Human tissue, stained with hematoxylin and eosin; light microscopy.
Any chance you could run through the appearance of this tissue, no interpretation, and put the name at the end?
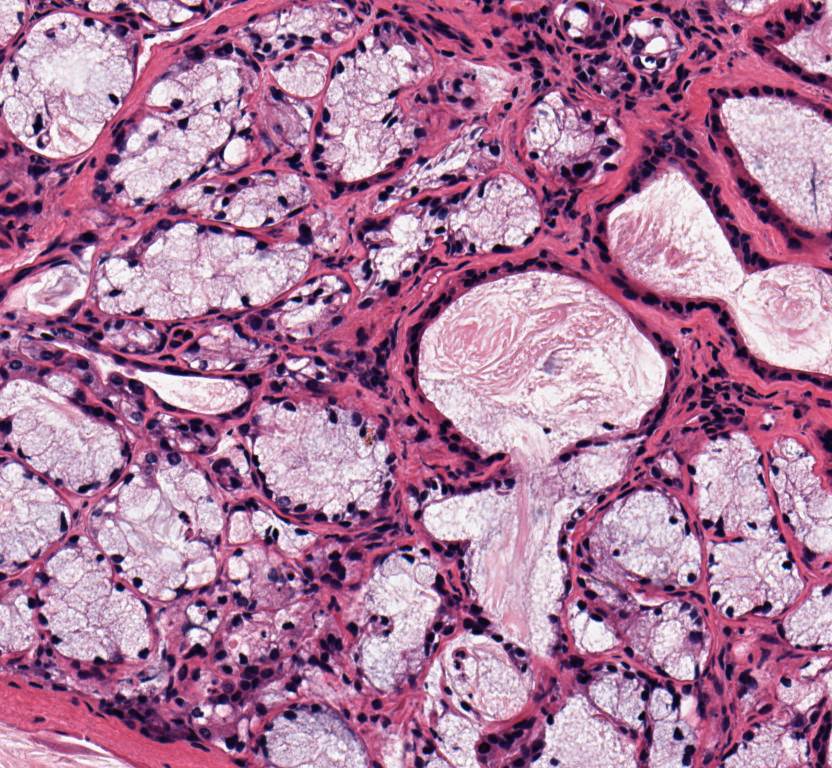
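Acinar cells show pale, bubbly, mucous-looking cytoplasm, with small, dark nuclei flattened against the outer edge of each acinus. Dilated ducts are lined by a single layer of flattened to low cuboidal cells. A strand of pale secretion extends downward from the large central duct between the acini beneath it. Tissue: minor salivary gland.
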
